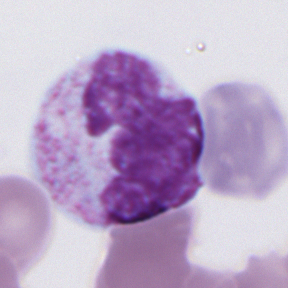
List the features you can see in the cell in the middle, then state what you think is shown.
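Working through the cell in order, its outline is round and smooth. The nucleus lies toward the right side of the cell, and no nucleoli are visible within it. Scattered through the cytoplasm are pinkish-red granules. This is a segmented neutrophil.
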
